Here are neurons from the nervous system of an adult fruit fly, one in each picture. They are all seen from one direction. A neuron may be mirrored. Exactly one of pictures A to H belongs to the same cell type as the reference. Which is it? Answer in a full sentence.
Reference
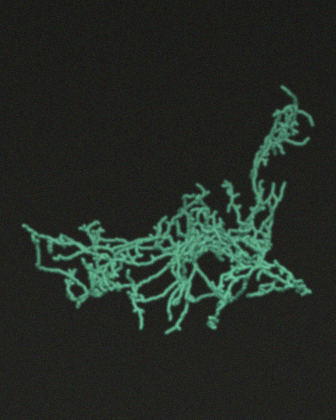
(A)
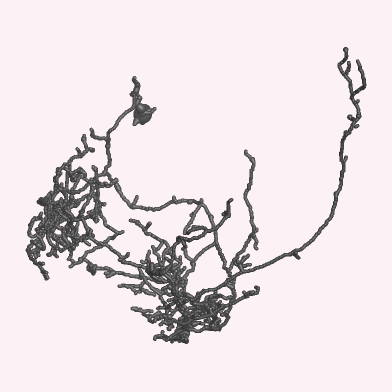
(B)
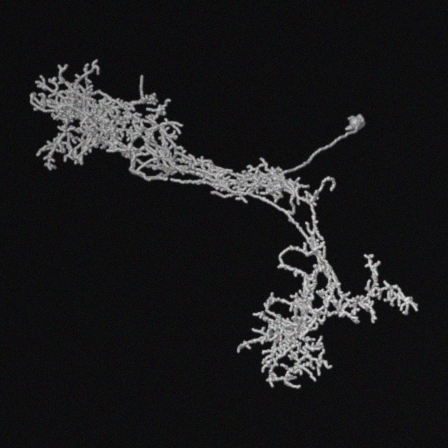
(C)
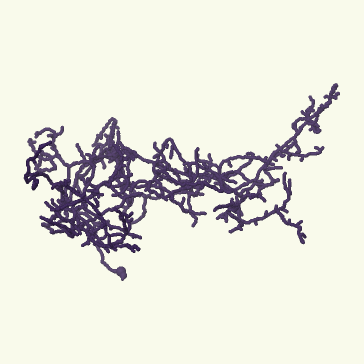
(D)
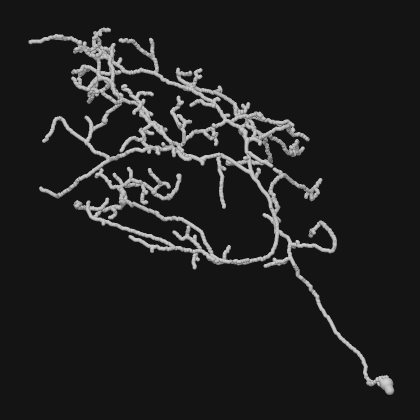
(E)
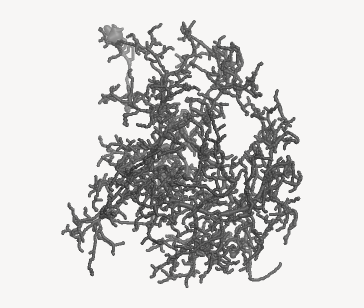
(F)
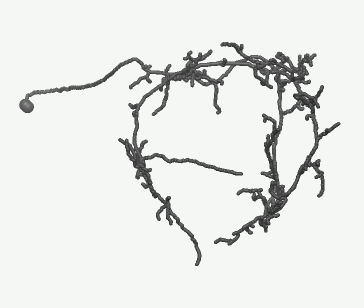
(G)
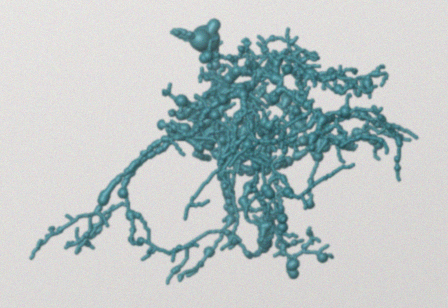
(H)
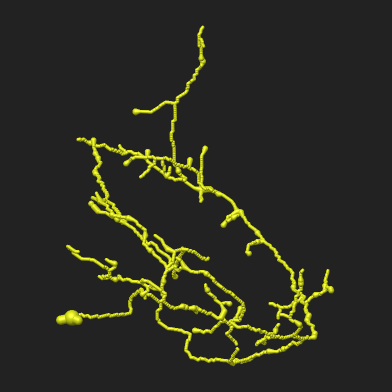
The neuron in picture C is of the same cell type.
